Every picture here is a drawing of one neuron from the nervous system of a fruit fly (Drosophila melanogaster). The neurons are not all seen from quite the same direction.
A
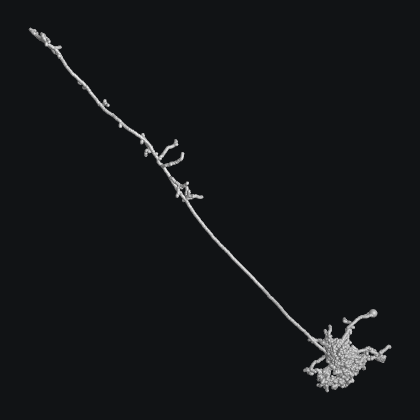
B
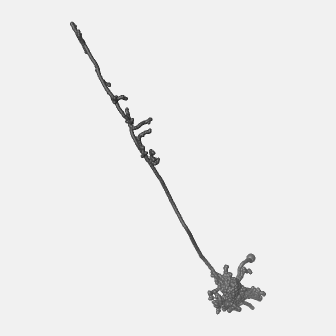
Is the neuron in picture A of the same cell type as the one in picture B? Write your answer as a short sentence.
They are of the same cell type.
